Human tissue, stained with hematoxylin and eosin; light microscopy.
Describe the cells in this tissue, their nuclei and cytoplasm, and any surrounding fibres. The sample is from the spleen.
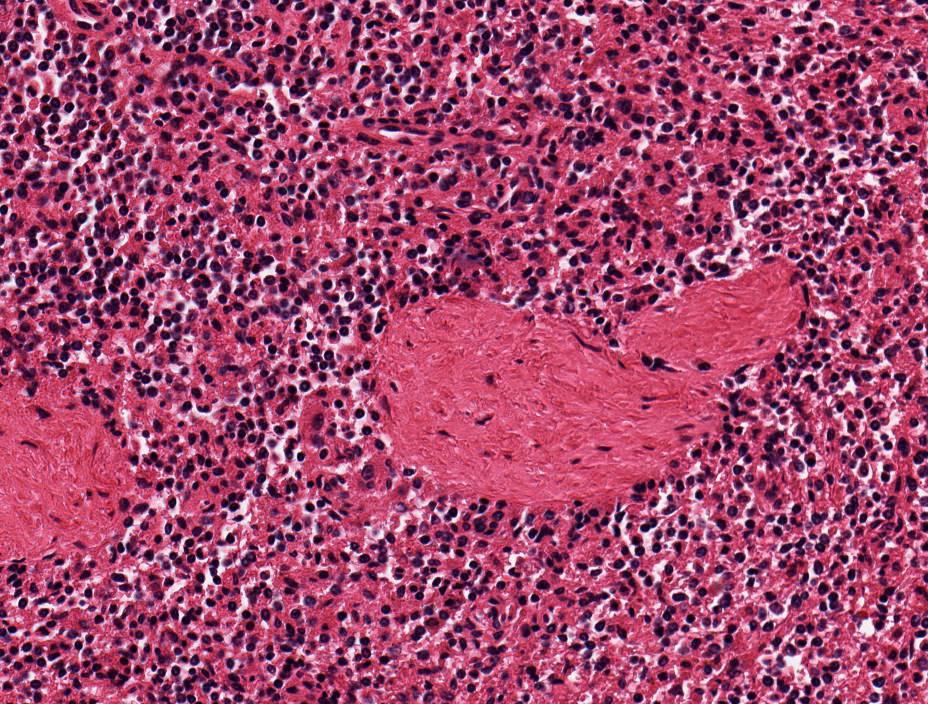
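Lymphocytes make up most cells of the sheet, with small, round, dark nuclei and scant cytoplasm. The spaces between cells are filled mostly by pink material, not clear space. Centrally, an elongated pink fibrous island extends towards the right; the fibrous islands contain only a few thin, spindle-shaped nuclei.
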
